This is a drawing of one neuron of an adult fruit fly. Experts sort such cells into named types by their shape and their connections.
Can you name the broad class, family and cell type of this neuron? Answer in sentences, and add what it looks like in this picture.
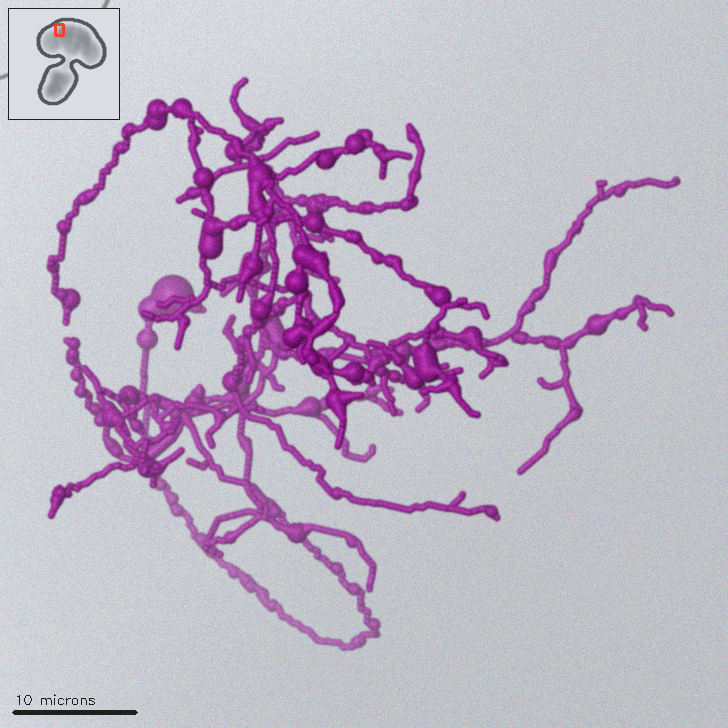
It is a central-brain intrinsic neuron. The family is hemilineage LHl4_dorsal. It is of cell type LHAV4g4_b. Its cell body lies on the left of the picture. By the scale bar it is about 50 microns wide in this view. Dozens of branch ends can be seen.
